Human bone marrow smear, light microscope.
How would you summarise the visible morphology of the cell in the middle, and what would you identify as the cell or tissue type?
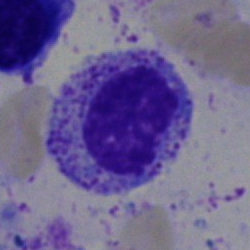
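See how round its outline is. The nucleus has drifted a little toward the right, and its chromatin takes a dark purple stain. There are no vacuoles anywhere in the cytoplasm. That one's a myelocyte.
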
